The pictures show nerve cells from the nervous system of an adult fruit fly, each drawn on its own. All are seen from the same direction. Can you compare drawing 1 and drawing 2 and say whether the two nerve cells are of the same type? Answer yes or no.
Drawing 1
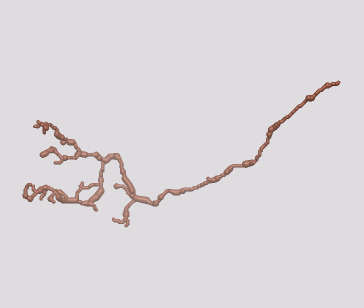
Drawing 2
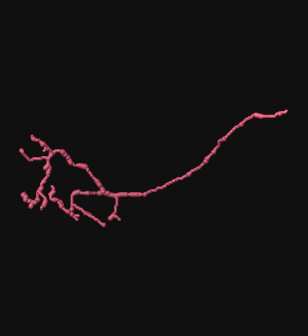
yes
